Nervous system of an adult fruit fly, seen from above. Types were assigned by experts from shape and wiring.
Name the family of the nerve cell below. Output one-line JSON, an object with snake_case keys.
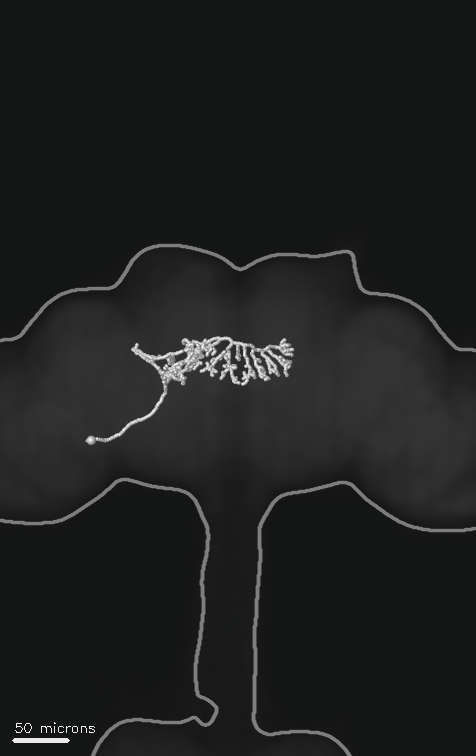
{"family": "hemilineage DL1_dorsal"}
